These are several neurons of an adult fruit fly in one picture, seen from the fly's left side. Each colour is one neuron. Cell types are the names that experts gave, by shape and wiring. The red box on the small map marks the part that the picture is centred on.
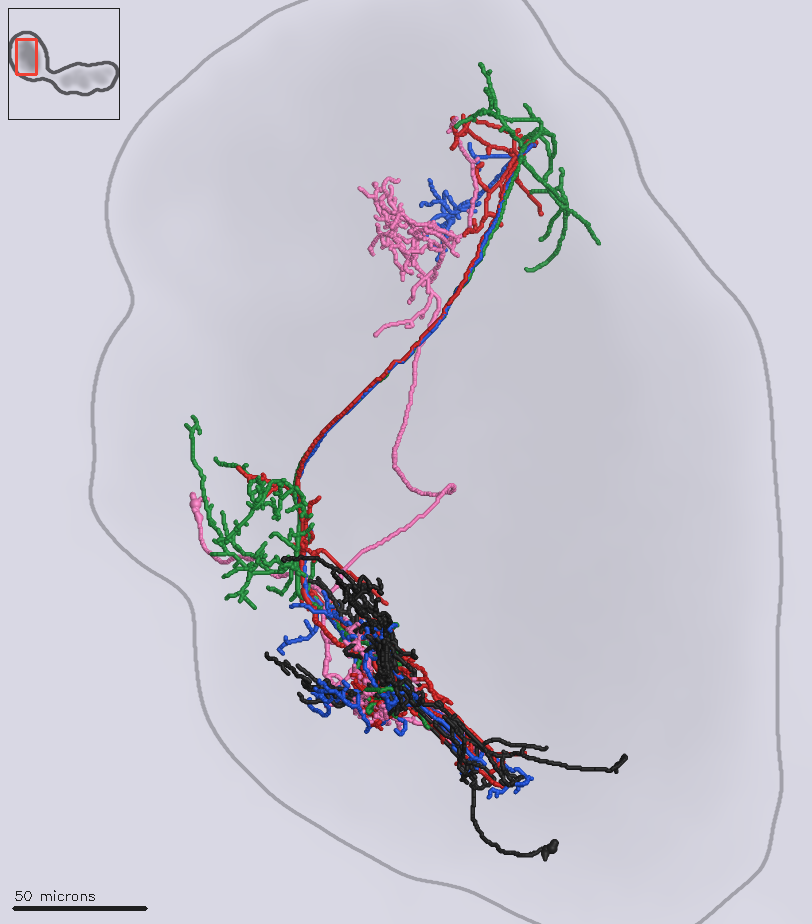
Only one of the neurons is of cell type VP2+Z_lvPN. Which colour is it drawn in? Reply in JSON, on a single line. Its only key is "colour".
{"colour": "green"}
